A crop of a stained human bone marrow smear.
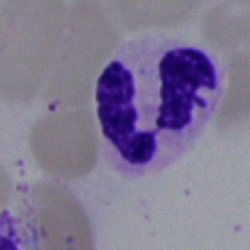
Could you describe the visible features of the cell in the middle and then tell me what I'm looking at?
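Outline first: rounded to oval, with a smooth edge. Next, the nucleus forms two large lobes joined near the bottom by a thin strand, giving a U shape. A small knob projects from the right side of the right lobe. Last, no nucleoli are visible. The cell is a segmented neutrophil.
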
